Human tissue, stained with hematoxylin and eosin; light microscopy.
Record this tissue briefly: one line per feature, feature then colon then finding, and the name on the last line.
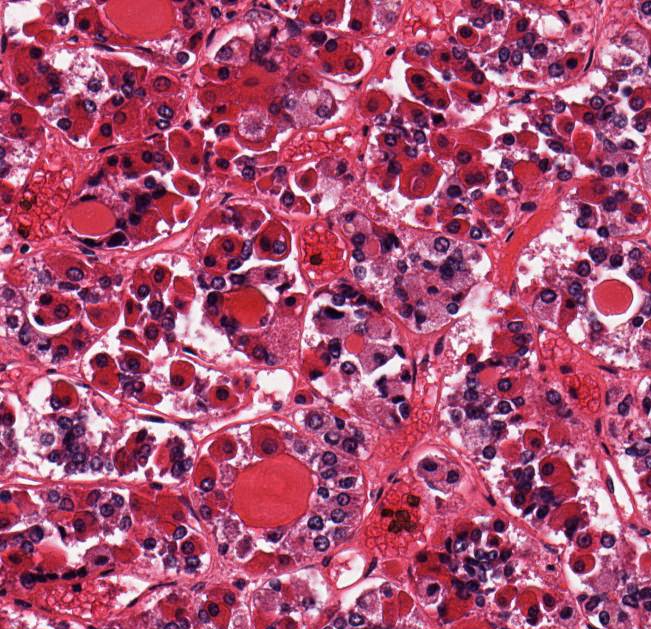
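Arrangement: rounded nests across whole field
Septa: thin, pink, delicate; no broad stromal bands
Cells: pale, finely vacuolated cytoplasm mixed with red cells in same nests
Fat: none
Name: pituitary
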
